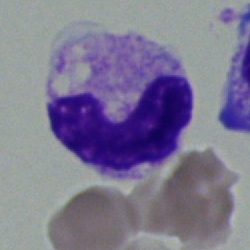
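Band neutrophil, bone marrow smear. Notice how its nucleus forms a thick curved band, bent like a horseshoe with the hollow facing upward, lying across the lower half of the cell. The chromatin is dense and dark purple, and the cytoplasm plentiful and pale lilac.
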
